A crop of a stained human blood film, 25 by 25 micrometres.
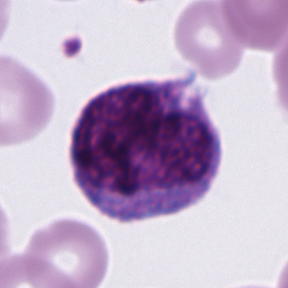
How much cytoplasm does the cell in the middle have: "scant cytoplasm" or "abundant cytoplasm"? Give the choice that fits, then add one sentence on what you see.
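Scant cytoplasm. The cytoplasm forms a narrow rim that is widest along the bottom of the cell.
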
